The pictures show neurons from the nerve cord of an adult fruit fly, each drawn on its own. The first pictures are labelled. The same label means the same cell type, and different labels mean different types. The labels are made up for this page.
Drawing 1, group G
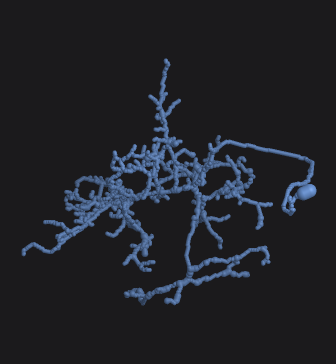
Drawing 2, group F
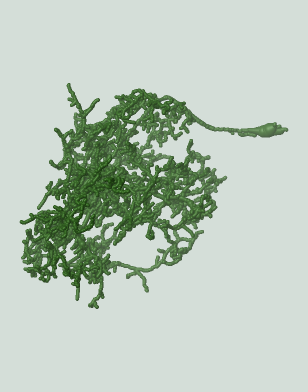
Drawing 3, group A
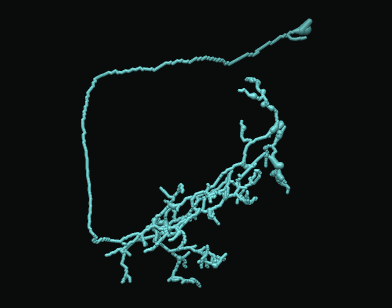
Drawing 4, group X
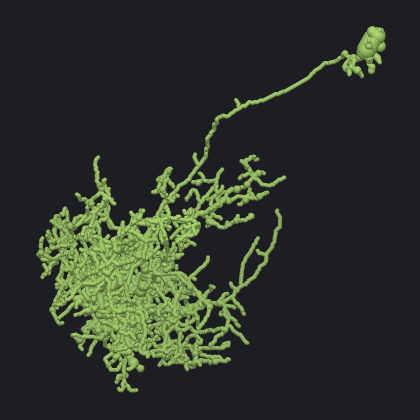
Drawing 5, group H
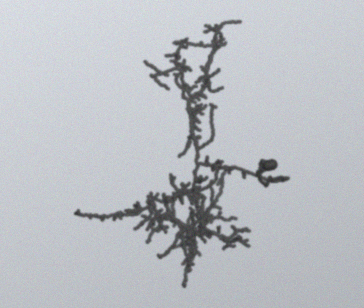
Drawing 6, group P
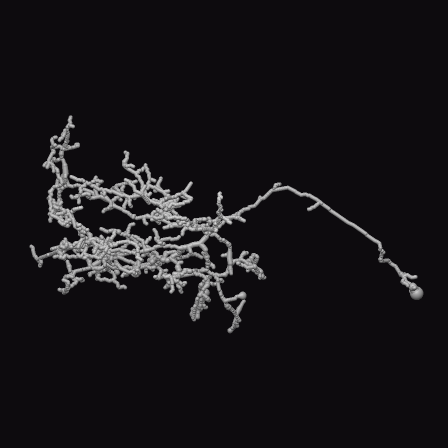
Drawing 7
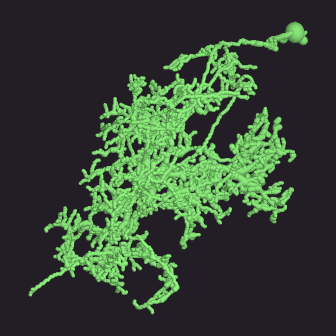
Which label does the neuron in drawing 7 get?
group F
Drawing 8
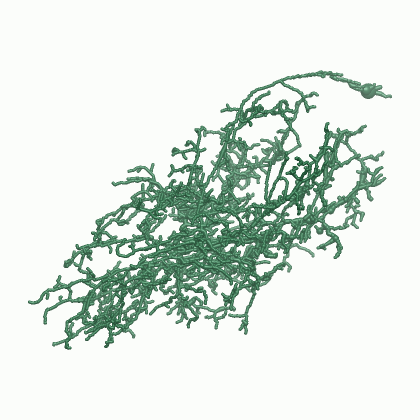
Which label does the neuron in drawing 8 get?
group F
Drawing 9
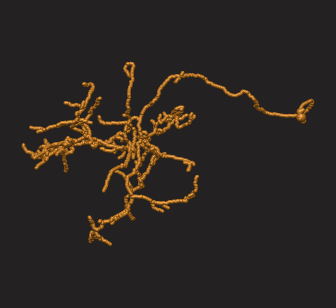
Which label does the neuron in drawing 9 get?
group G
